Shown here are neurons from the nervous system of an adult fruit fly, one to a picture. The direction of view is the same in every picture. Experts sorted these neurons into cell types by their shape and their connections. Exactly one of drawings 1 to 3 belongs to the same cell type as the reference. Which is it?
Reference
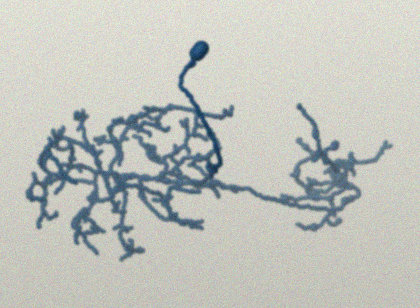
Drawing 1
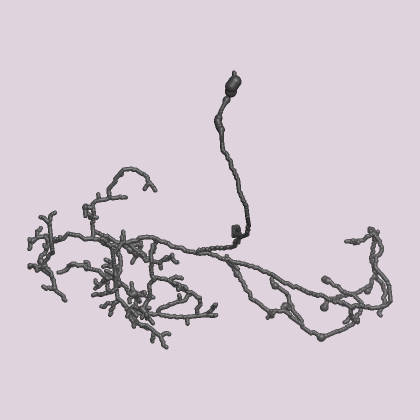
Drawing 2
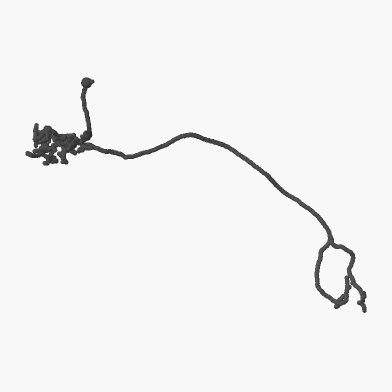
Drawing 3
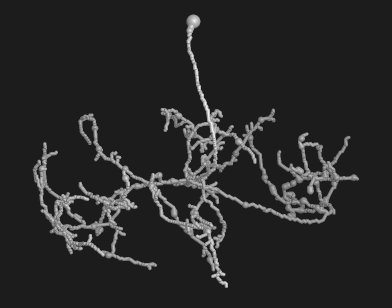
3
